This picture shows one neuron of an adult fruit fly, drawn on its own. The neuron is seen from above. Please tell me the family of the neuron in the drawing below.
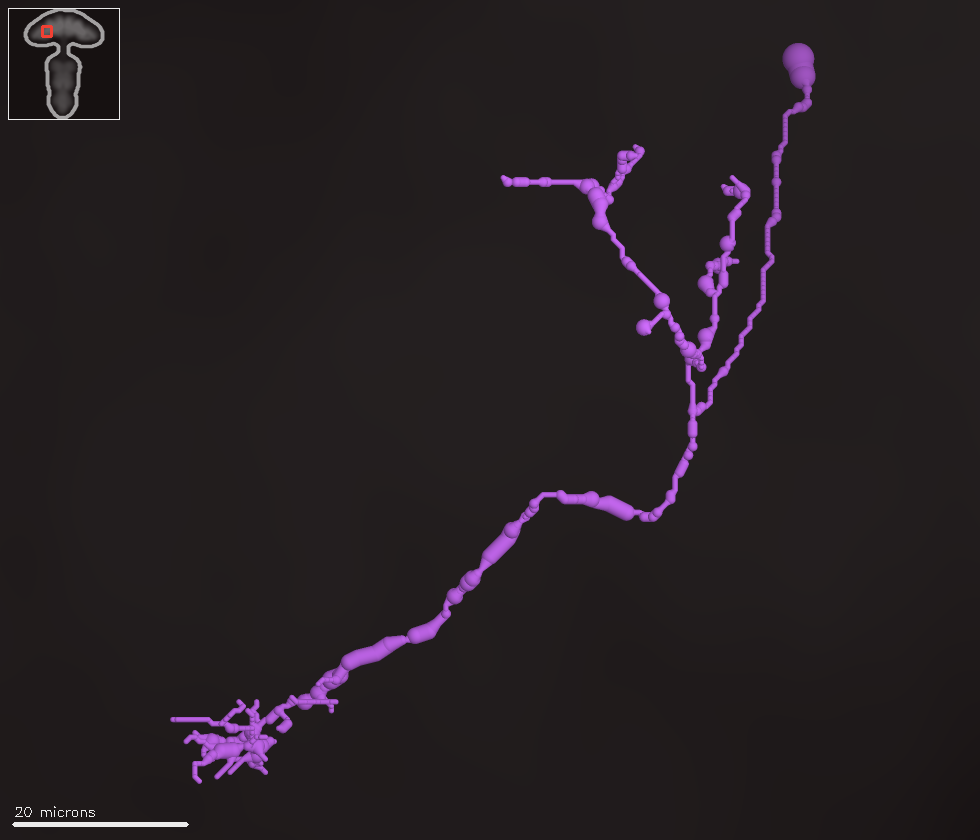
LC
